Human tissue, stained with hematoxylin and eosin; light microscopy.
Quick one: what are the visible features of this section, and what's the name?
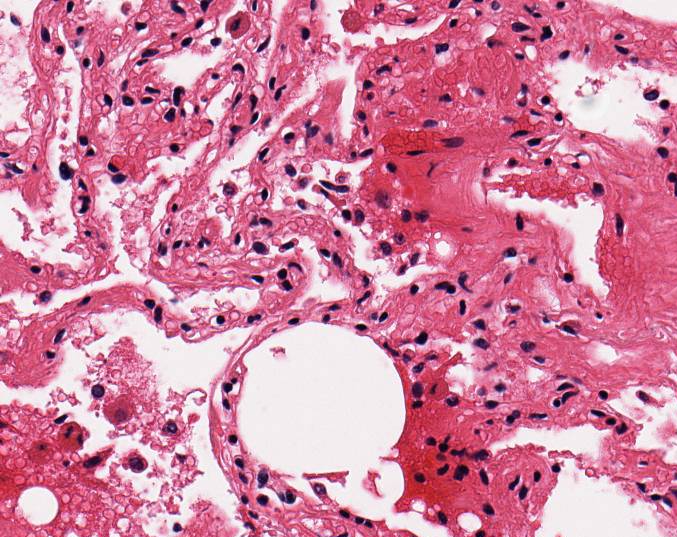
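Over the left and upper field, thin branching strands split irregular empty spaces into a lace-like network. At lower left, large rounded cells with abundant pink cytoplasm and round nuclei lie loose in the spaces. On the right, dense, uniform deep-pink material fills and widens the tissue between spaces. Most strand nuclei are small, dark and oval to elongated. It's lung.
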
